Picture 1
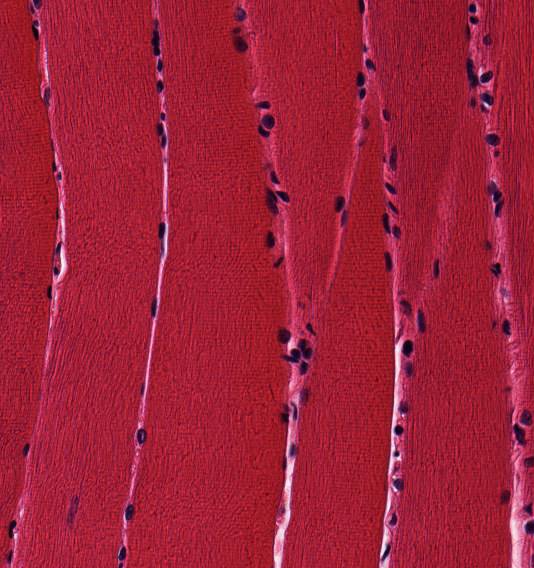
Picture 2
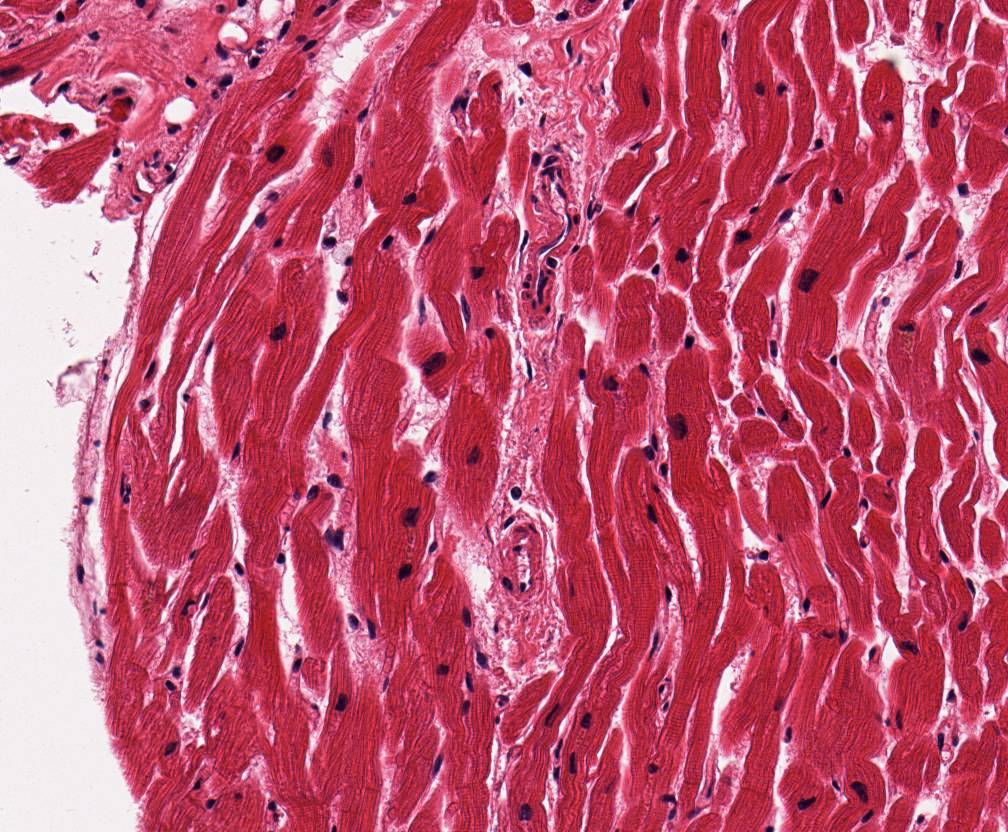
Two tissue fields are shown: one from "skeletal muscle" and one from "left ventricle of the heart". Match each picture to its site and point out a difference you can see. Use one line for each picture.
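Picture 1 shows tissue from the skeletal muscle. The nuclei lie at the edges of the fibres rather than in their centres.
Picture 2 shows tissue from the left ventricle of the heart. The muscle cells each have a single oval, centrally placed nucleus.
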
